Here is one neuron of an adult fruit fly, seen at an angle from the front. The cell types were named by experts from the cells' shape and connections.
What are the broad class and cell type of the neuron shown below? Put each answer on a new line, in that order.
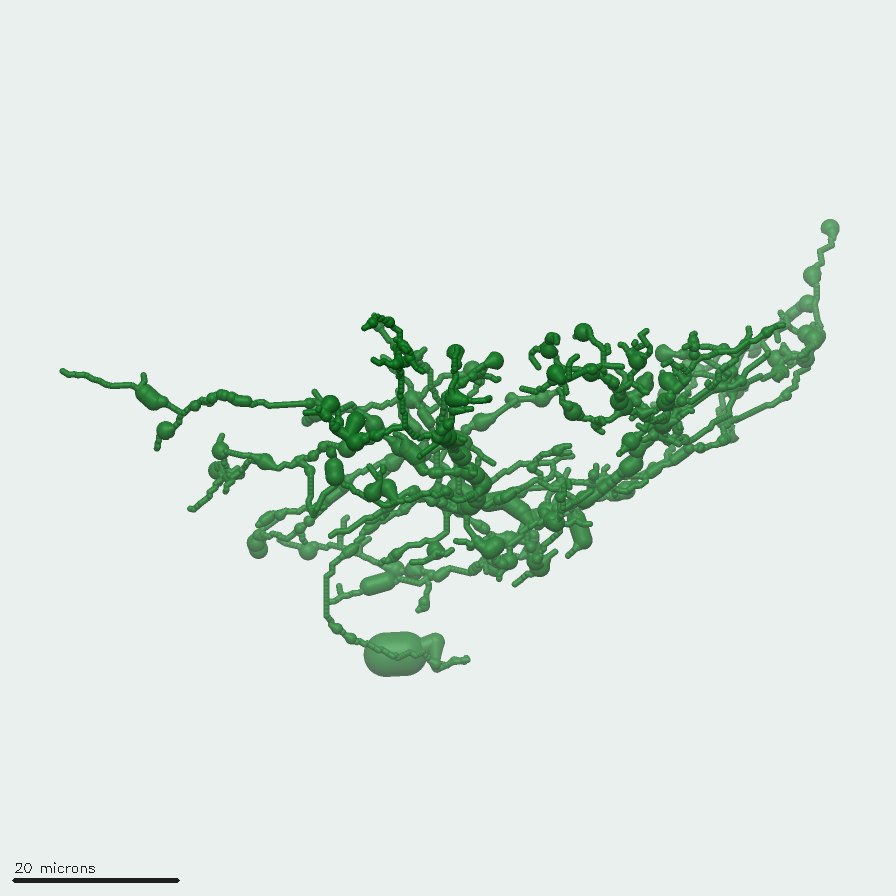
central-brain intrinsic neuron
GNG216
